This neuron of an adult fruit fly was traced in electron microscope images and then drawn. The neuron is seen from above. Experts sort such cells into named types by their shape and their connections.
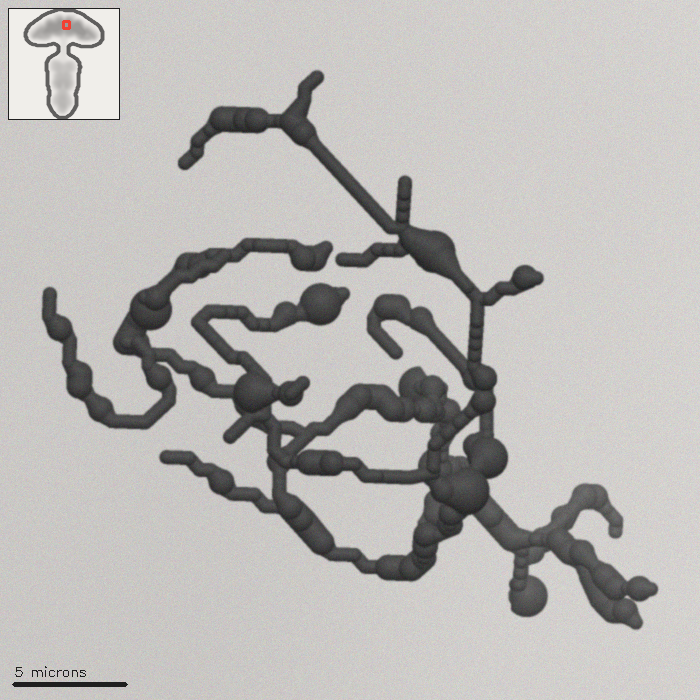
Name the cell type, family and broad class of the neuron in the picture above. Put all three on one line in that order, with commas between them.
LB3a, class gustatory, sensory neuron entering the brain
